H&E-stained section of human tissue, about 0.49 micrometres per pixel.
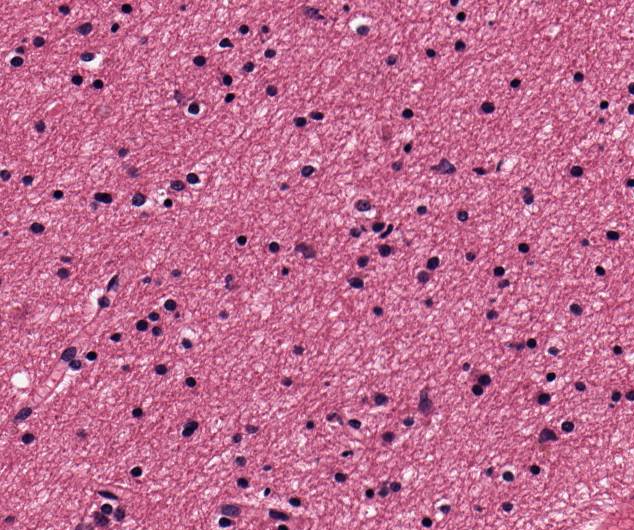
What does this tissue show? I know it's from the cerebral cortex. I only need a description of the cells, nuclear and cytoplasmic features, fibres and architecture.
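The field consists entirely of a uniform pink, finely fibrillary matrix without organized units. Small, round, dark-staining nuclei predominate, distributed fairly evenly throughout. There is no epithelium, and no glands or lumens are present. Fat cells are absent.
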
